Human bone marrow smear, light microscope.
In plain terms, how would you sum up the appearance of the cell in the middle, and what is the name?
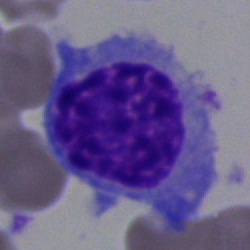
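Irregular, ragged outline rather than a smoothly round one. Small tag-like cytoplasmic projections protrude from the cell margin, most visibly at the upper and right edges. Chromatin clumped into dark patches separated by paler areas. No granules visible in the cytoplasm. The cell is a hairy cell.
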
